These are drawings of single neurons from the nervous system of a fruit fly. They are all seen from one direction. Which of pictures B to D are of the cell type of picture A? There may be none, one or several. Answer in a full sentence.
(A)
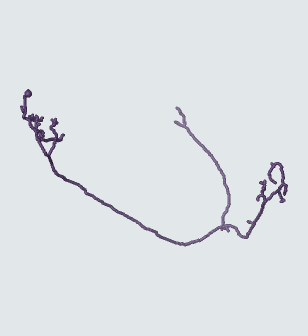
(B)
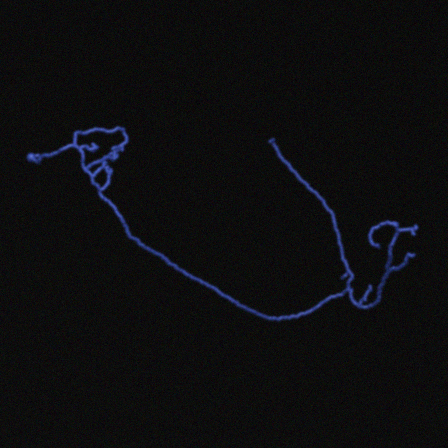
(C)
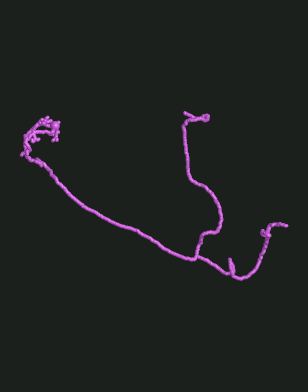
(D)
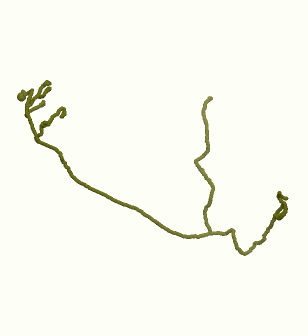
Picture B is of the same cell type.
